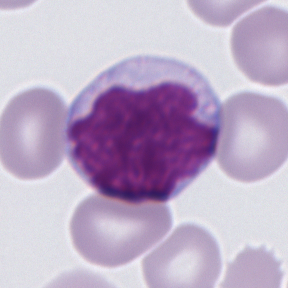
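Large granular lymphocyte, central cell, with a round, smooth outline. The nucleus occupies the lower part of the cell, its bottom edge nearly reaching the cell margin, while its upper edge is wavy with several shallow notches. The cytoplasm shows no vacuoles.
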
